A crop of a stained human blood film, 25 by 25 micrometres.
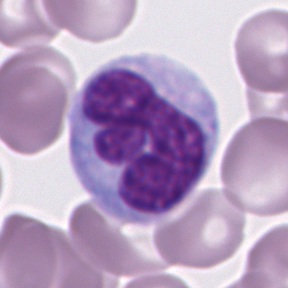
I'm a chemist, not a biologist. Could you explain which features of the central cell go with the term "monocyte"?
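What fits a monocyte here is the cytoplasm, a rim of which surrounds the nucleus on every side.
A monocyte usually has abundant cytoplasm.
The cell outline is round and smooth, and the cytoplasm is pale blue-grey. The lobes of the nucleus are joined by broad bands of nucleus rather than thin threads.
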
